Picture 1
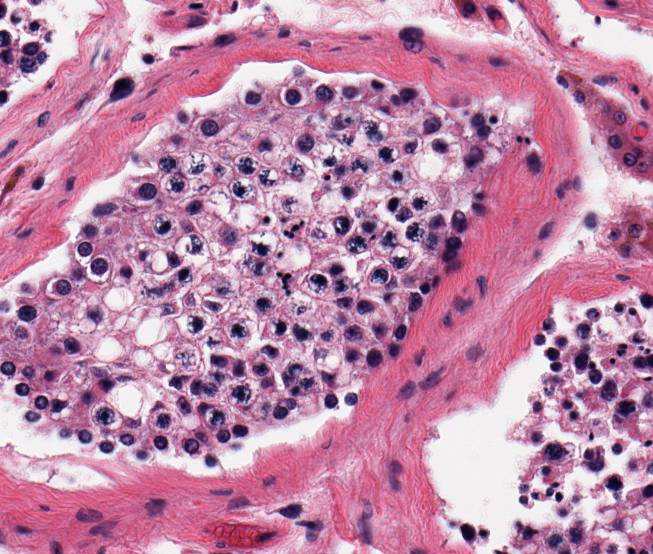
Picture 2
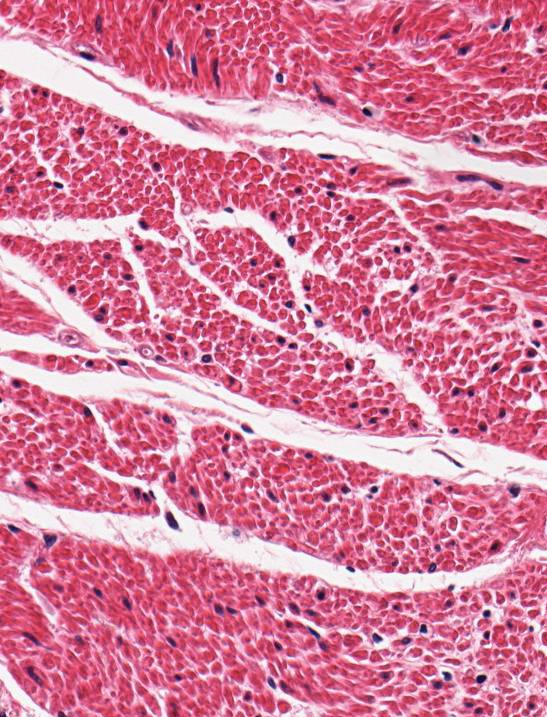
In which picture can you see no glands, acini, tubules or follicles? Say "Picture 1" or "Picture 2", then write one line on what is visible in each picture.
Picture 2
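Picture 1: A large rounded cross-section of a tubule, packed with cells, fills the upper left and centre of the field.
Picture 2: No epithelium, glands or fat cells are present anywhere in the field.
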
